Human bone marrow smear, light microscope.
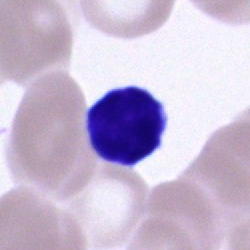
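Lymphocyte, the cell in the middle of this stained bone marrow smear. Notice its roughly round outline, whose edges are slightly uneven and faintly bumpy. It stains a dense, deep blue-purple throughout, nearly uniform with only faint mottling inside. No vacuoles are visible.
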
